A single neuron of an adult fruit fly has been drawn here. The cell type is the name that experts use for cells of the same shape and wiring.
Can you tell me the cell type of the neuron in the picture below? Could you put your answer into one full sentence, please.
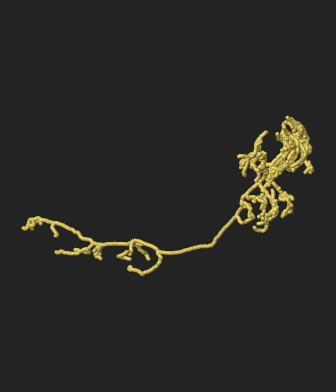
It is DNp62 that this neuron is, by cell type.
